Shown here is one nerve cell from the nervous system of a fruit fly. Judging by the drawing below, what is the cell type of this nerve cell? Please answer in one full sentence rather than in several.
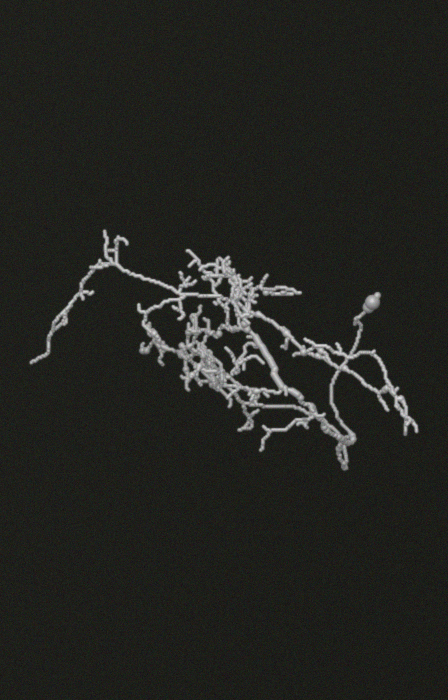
This nerve cell belongs to the cell type SMP491.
